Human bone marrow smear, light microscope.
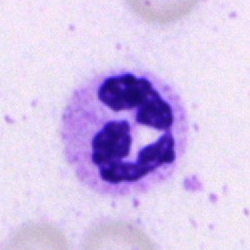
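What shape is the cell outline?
Round and smooth.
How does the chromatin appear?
Dense, dark purple and coarsely clumped.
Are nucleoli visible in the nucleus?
No.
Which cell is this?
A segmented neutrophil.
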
